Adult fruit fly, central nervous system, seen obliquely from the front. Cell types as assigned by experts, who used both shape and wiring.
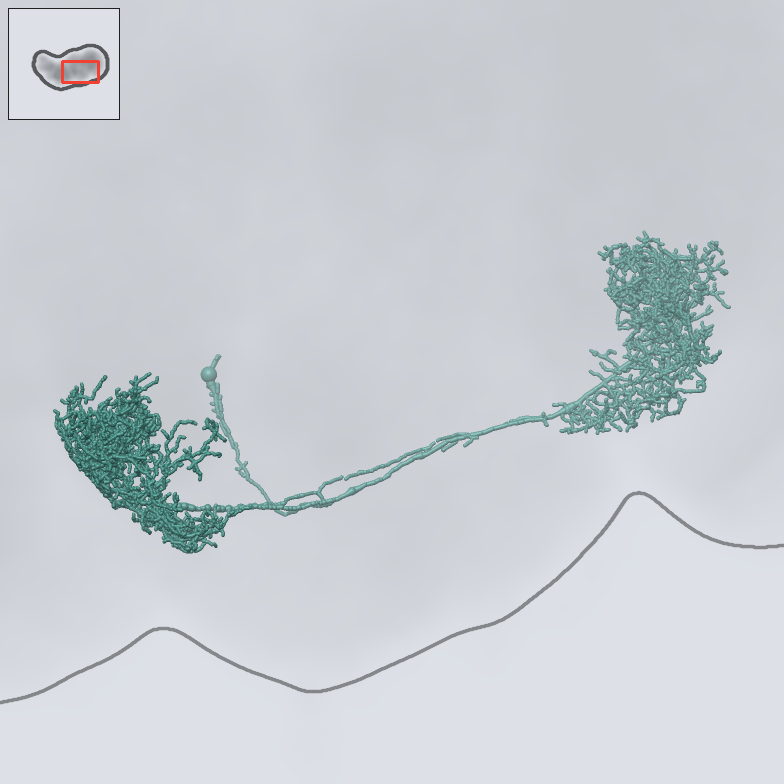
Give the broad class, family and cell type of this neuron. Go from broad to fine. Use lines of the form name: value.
broad class: central-brain intrinsic neuron
family: hemilineage LB0
cell type: WED190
